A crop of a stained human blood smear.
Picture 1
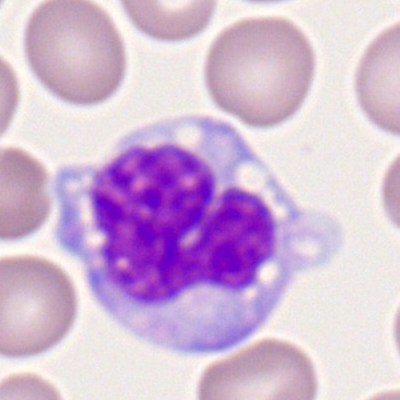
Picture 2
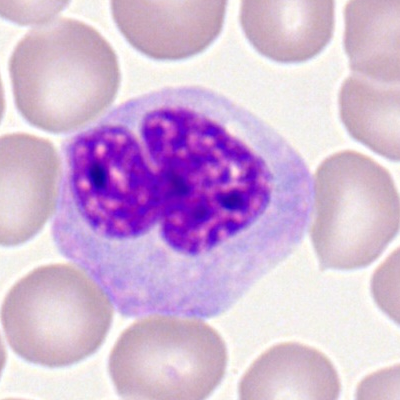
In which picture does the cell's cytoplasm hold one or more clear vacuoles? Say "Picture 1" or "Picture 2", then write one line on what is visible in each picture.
Picture 1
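In picture 1: Many small clear vacuoles are scattered through the cytoplasm.
In picture 2: No clear vacuoles are seen in the cytoplasm.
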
